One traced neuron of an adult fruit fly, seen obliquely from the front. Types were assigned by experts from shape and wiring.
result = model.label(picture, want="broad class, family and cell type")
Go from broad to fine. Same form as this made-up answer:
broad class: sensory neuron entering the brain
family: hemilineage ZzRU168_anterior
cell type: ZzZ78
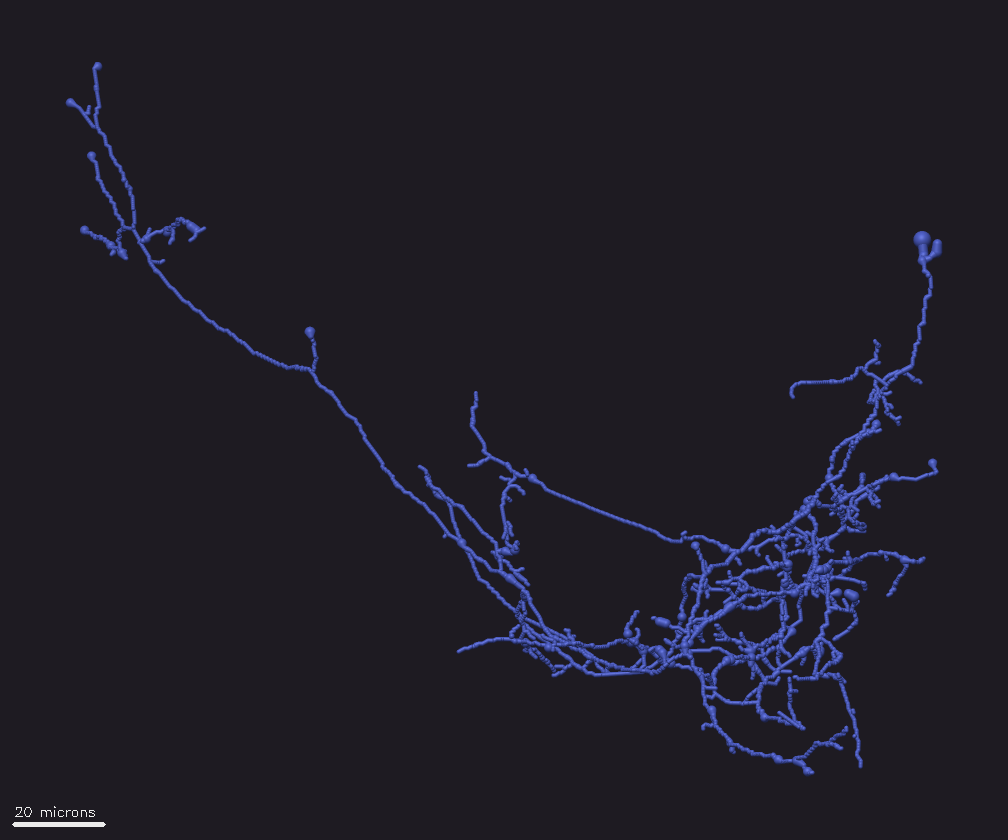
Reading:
broad class: nerve-cord intrinsic neuron
family: hemilineage 17A
cell type: IN17A090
